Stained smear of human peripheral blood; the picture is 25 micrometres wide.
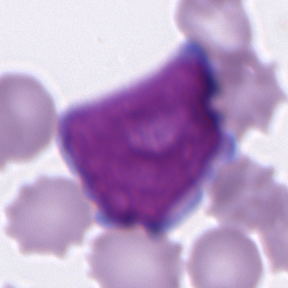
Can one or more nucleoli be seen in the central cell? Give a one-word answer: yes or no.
Yes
